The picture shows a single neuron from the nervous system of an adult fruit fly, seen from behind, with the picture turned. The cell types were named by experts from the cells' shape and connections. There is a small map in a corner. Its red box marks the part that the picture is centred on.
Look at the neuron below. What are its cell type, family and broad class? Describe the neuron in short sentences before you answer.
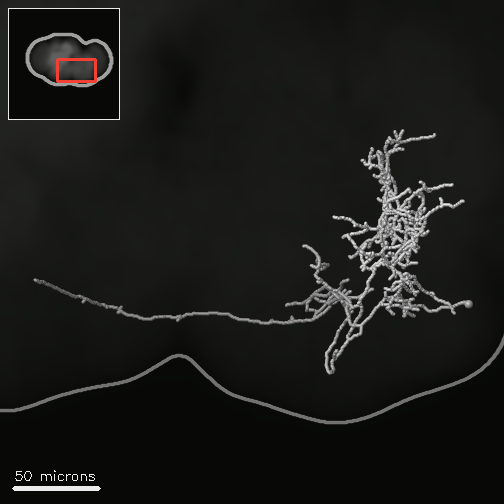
The cell body can be seen on the right of the picture. From left to right in the picture it spans about 250 microns. The picture shows dozens of branch ends. It is of cell type AVLP753m. Its family is hemilineage SLPad1_anterior. Its broad class is central-brain intrinsic neuron.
